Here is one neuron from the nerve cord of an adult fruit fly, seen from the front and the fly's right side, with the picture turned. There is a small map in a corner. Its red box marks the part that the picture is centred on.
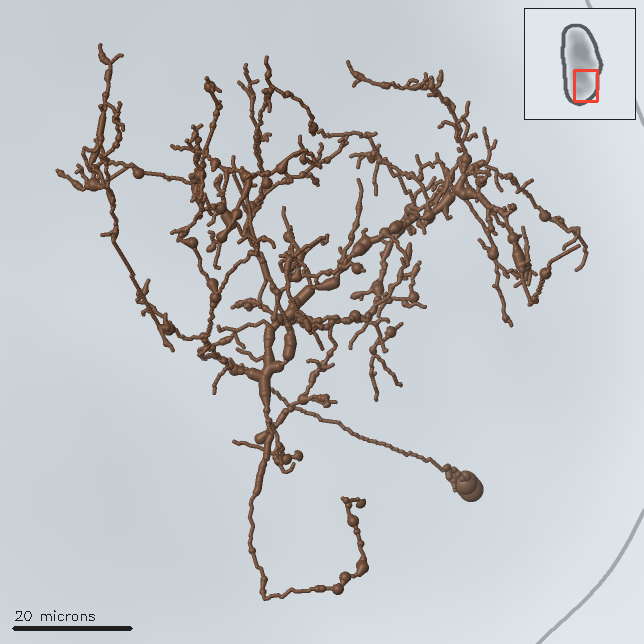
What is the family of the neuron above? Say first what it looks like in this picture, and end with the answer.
By the scale bar it is about 95 microns tall in this view. More than a hundred branch ends can be seen. Its broad class is nerve-cord intrinsic neuron. Its family is hemilineage 04B.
